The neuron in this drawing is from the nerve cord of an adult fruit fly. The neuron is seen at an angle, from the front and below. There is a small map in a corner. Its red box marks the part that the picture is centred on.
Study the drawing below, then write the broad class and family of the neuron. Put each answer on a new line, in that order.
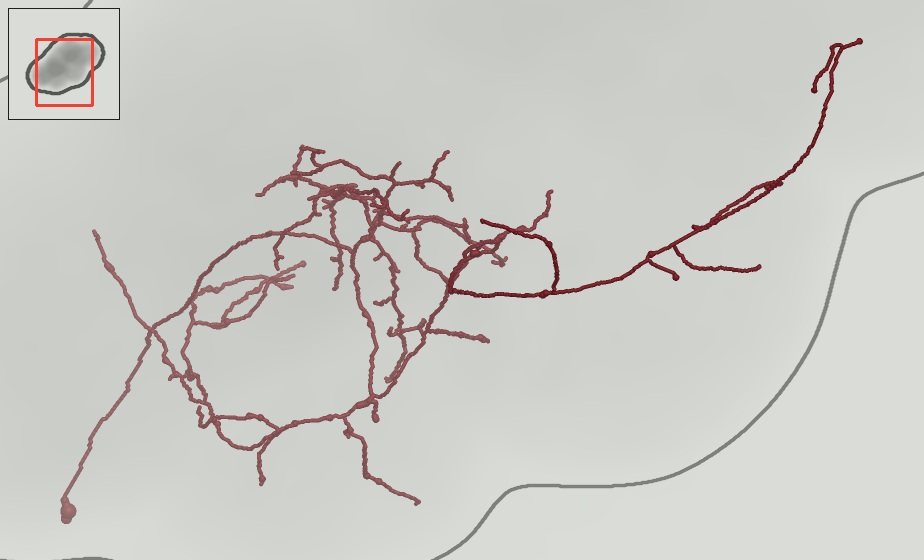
nerve-cord intrinsic neuron
hemilineage 12B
